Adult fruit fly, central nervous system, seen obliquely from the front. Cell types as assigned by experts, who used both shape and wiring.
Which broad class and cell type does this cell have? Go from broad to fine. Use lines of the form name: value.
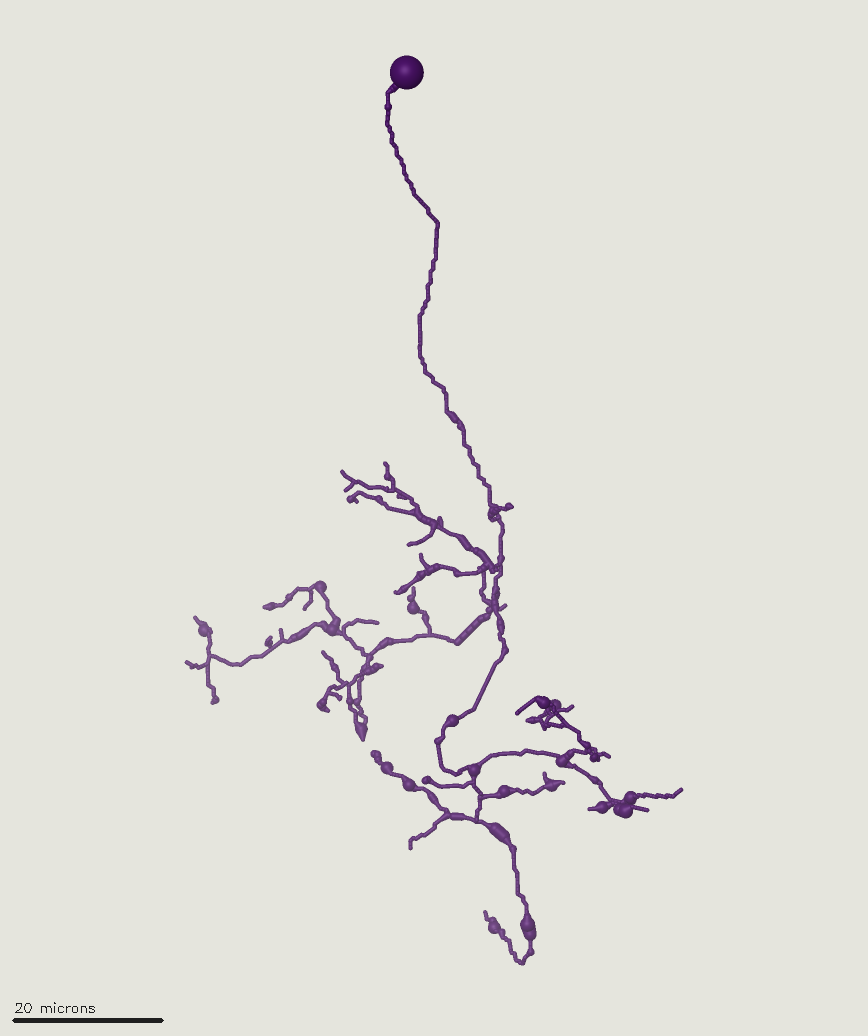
broad class: central-brain intrinsic neuron
cell type: CB1227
